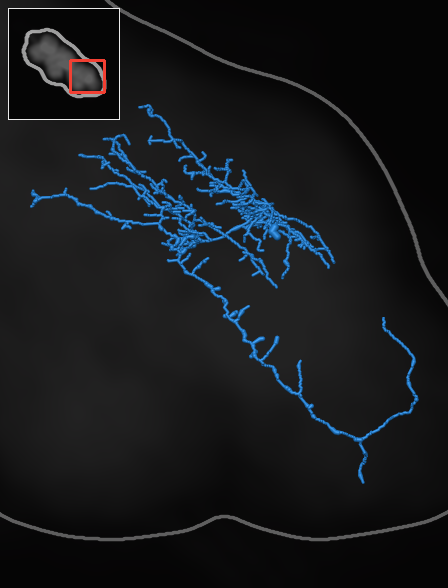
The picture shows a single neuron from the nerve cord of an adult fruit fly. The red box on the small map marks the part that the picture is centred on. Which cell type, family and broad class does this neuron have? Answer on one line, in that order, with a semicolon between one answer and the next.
IN19B050; hemilineage 19B; nerve-cord intrinsic neuron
